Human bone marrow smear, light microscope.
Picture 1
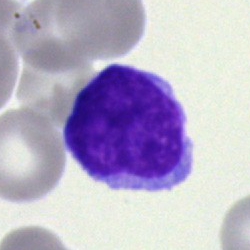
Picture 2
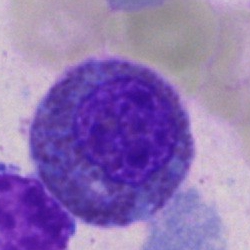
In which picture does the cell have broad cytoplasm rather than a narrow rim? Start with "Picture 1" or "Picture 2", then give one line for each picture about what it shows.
Picture 2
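In picture 1: The cytoplasm is scant and forms a pale blue rim mainly along the lower edge.
In picture 2: The cytoplasm forms a broad rim around the nucleus.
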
